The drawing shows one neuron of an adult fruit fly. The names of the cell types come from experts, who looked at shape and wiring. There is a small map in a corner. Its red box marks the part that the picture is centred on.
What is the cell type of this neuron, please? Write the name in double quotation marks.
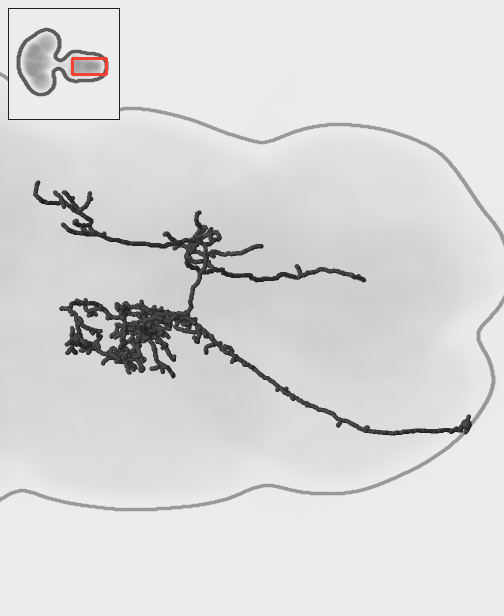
"IN07B033"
